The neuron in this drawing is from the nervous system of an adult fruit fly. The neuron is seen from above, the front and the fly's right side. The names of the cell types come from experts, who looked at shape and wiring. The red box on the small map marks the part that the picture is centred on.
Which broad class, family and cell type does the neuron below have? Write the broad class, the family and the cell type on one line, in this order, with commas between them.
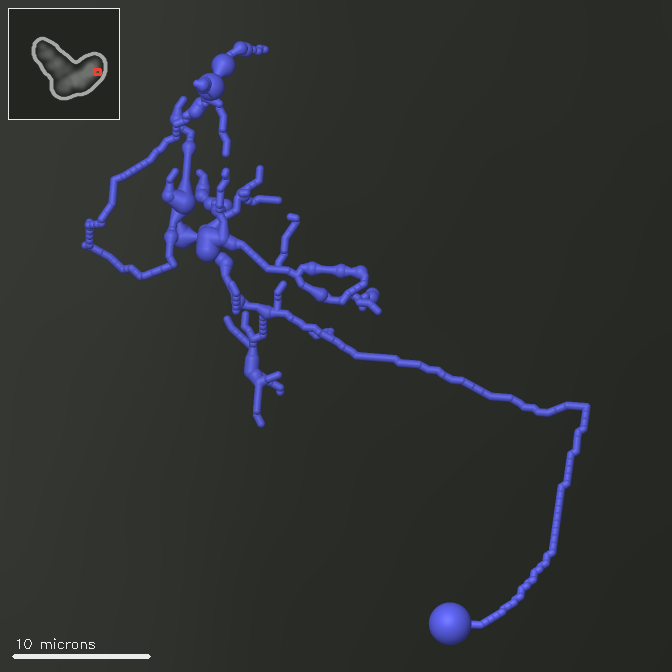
optic-lobe intrinsic neuron, Dm, Dm2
